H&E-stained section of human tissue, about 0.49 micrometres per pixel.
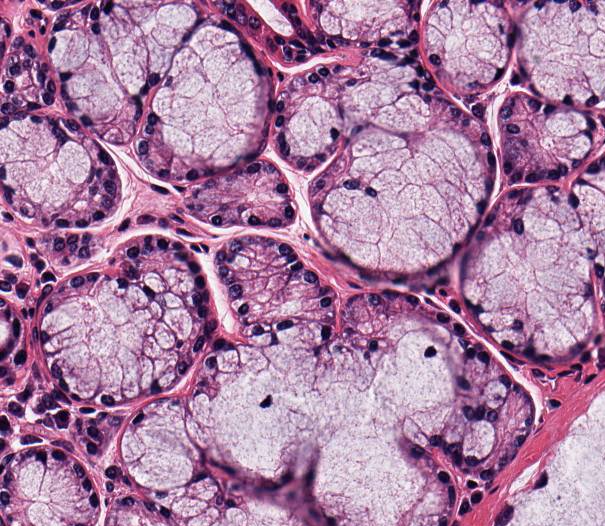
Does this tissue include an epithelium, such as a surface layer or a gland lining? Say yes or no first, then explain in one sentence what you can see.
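Yes. The whole field is packed with rounded glandular units separated by thin pink connective tissue septa.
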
